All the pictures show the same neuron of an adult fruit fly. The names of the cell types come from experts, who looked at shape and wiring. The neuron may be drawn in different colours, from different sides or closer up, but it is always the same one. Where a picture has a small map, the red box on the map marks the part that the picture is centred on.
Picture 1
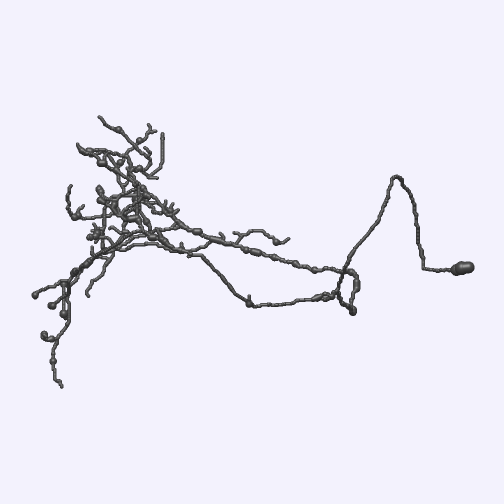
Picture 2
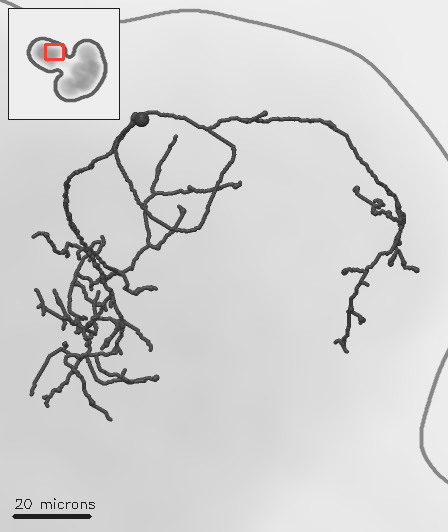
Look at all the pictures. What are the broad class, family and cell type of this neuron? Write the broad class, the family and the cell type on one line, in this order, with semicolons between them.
nerve-cord intrinsic neuron; hemilineage 03A; IN03A094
